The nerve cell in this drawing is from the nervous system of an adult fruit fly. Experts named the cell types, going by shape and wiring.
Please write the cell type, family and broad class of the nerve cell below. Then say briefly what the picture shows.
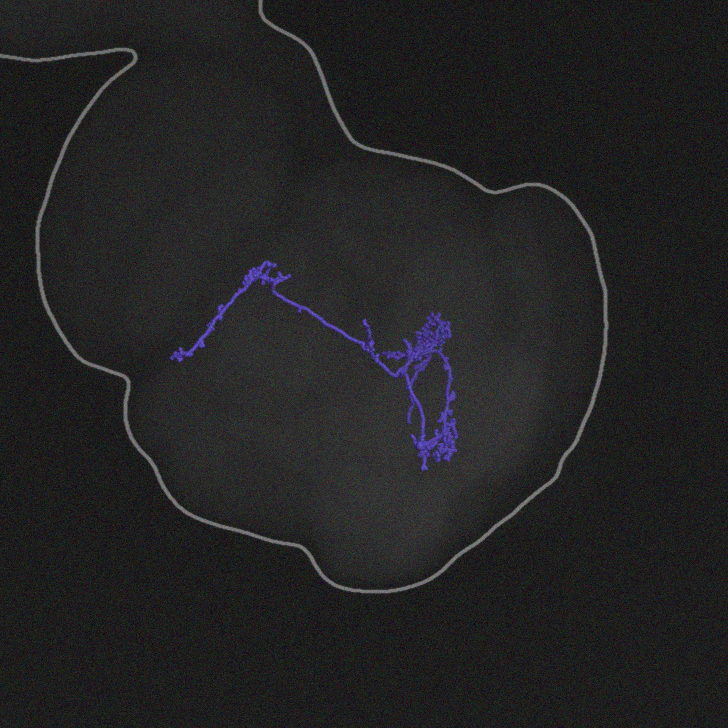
Its cell type is WED081. The family is hemilineage WEDd2. Its broad class is central-brain intrinsic neuron. The cell body is in the middle of the picture. In this view it is wider than it is tall.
